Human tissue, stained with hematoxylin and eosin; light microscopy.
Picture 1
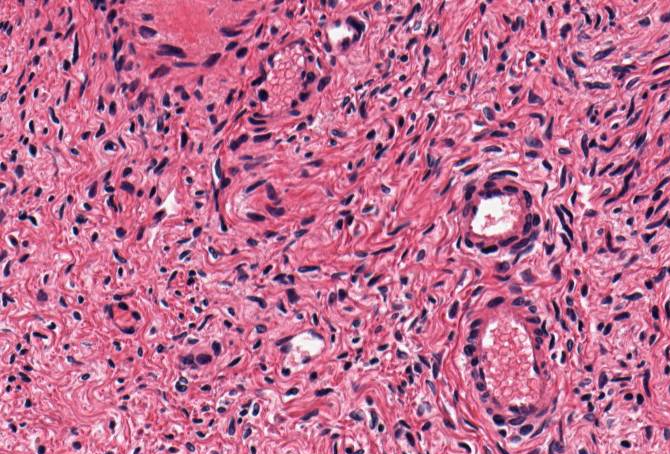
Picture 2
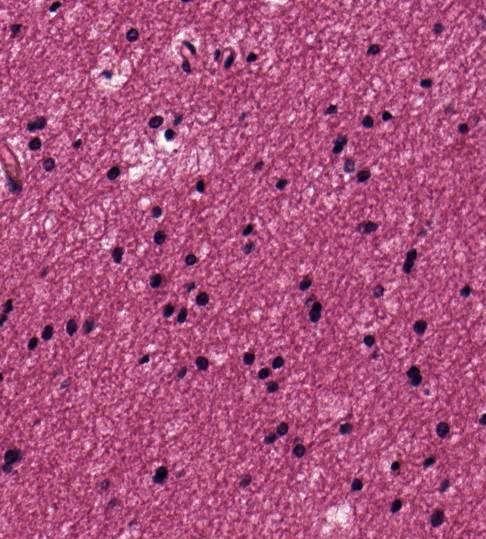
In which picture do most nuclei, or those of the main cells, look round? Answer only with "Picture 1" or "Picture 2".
Picture 2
